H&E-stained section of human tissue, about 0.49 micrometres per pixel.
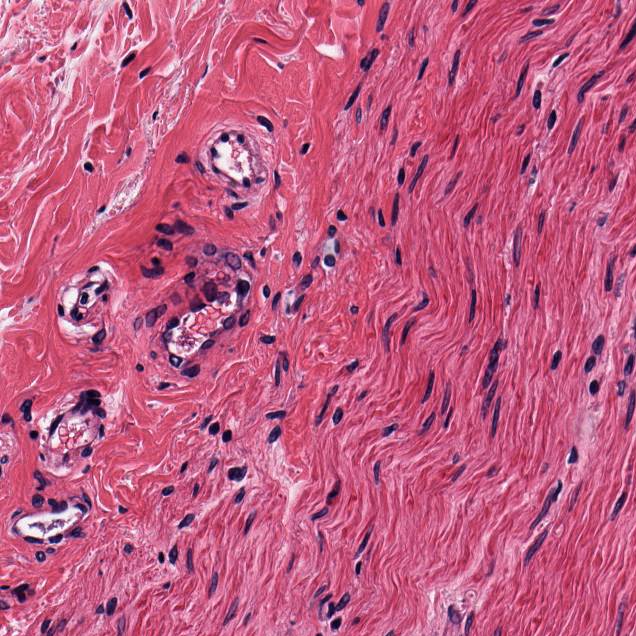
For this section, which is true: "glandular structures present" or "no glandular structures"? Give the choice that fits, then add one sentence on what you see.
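No glandular structures. No epithelial lining or glands are present anywhere in the field.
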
